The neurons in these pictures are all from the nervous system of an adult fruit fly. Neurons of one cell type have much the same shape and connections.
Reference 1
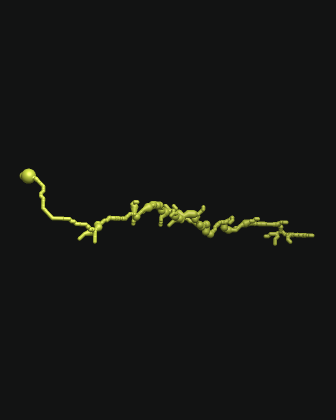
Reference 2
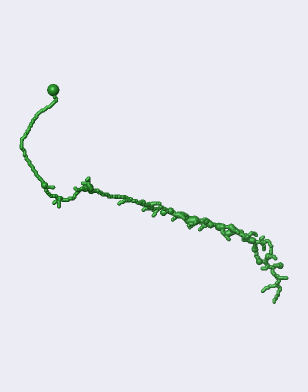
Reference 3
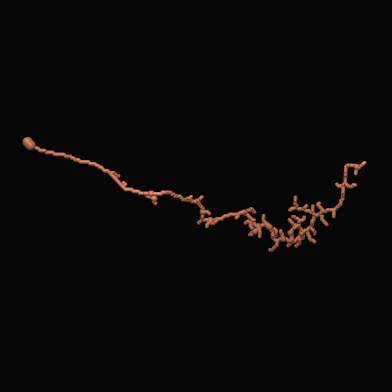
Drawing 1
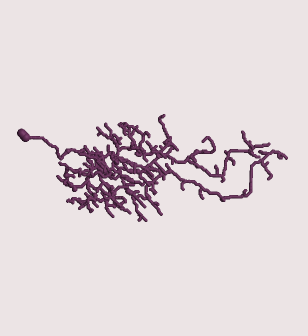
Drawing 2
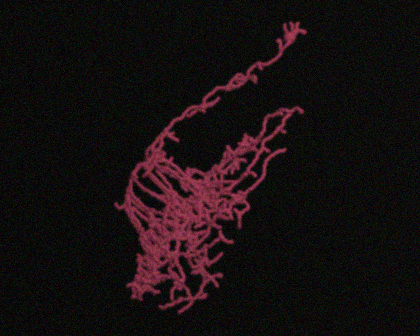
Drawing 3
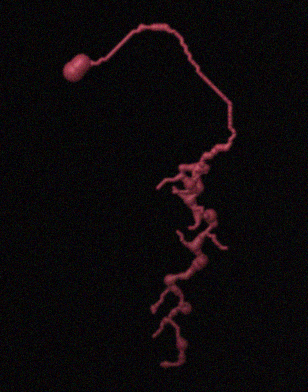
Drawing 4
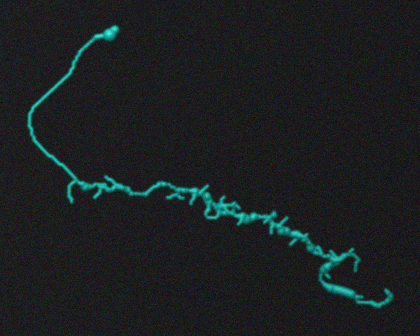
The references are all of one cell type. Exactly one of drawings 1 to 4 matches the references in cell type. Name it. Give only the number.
4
